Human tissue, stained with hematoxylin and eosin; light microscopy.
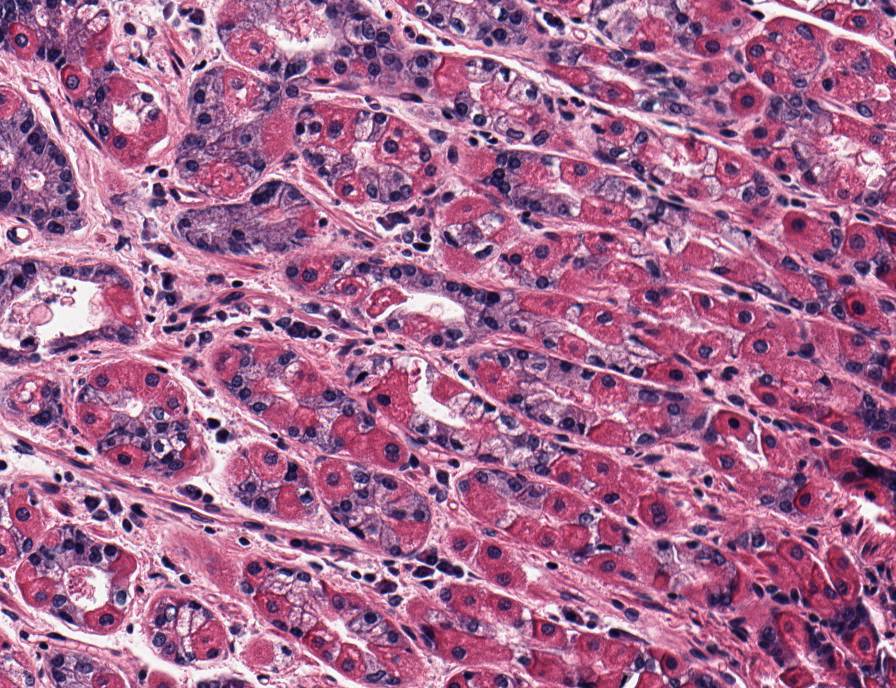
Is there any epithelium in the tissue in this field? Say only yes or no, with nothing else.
Yes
